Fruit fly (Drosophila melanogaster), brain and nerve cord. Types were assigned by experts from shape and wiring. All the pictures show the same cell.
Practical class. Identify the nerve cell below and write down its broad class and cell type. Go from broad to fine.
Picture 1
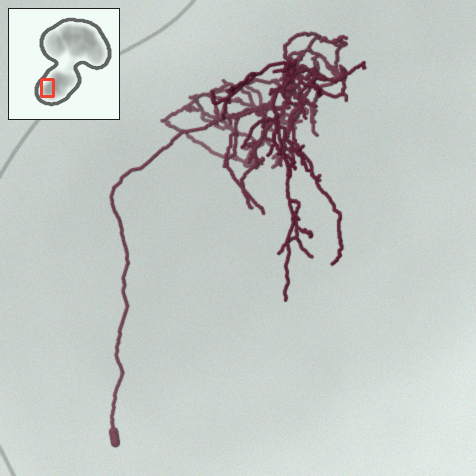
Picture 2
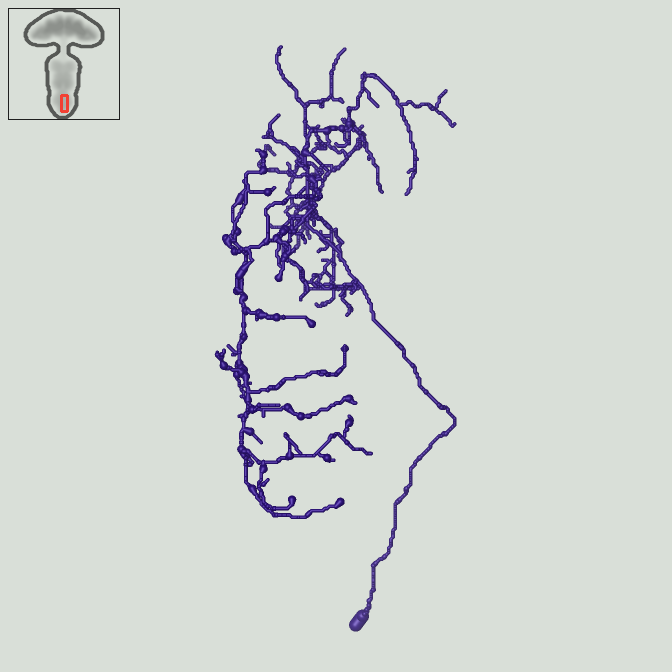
nerve-cord intrinsic neuron; INXXX427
